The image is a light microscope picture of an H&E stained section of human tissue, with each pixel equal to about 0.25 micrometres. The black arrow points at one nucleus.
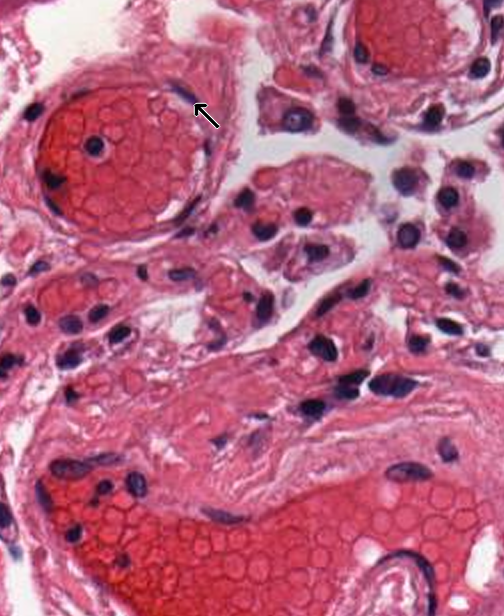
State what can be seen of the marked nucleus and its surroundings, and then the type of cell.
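The nucleus is thin and elongated, and it stains dark and evenly. Its long axis follows the curve of the vessel wall. Almost no cytoplasm can be made out around the nucleus. This is an endothelial cell.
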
